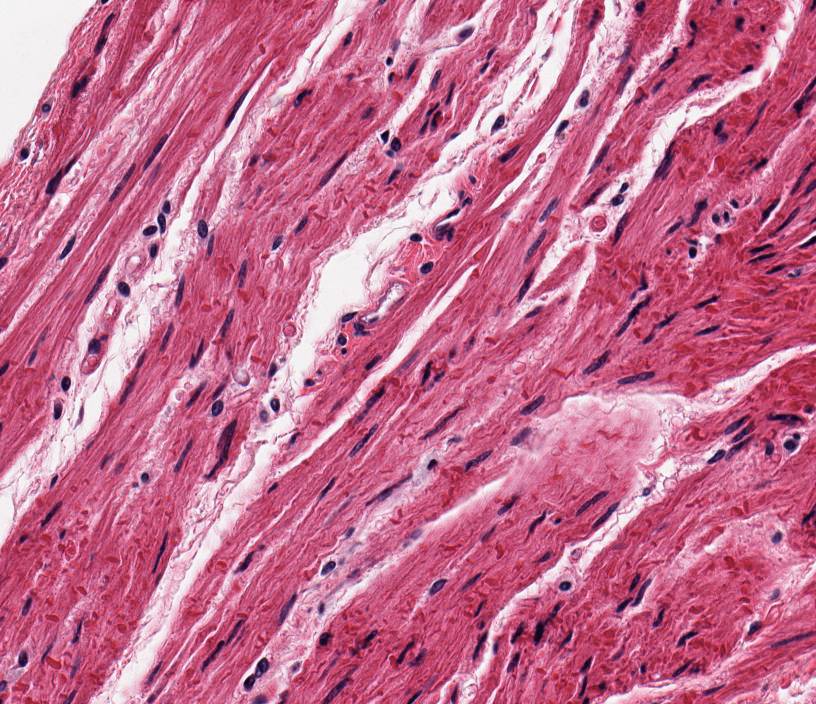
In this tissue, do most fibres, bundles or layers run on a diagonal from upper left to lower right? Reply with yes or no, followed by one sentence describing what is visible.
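No. The tissue is made of long parallel bundles of fibres running diagonally from lower left to upper right.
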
